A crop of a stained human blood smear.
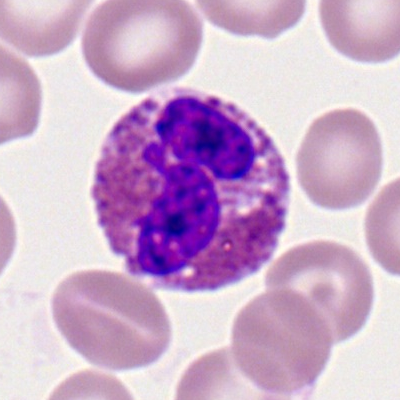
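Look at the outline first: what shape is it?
Round.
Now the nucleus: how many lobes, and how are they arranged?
Two lobes, one lying above the other.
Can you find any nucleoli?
No, none are visible in the nucleus.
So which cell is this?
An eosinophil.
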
